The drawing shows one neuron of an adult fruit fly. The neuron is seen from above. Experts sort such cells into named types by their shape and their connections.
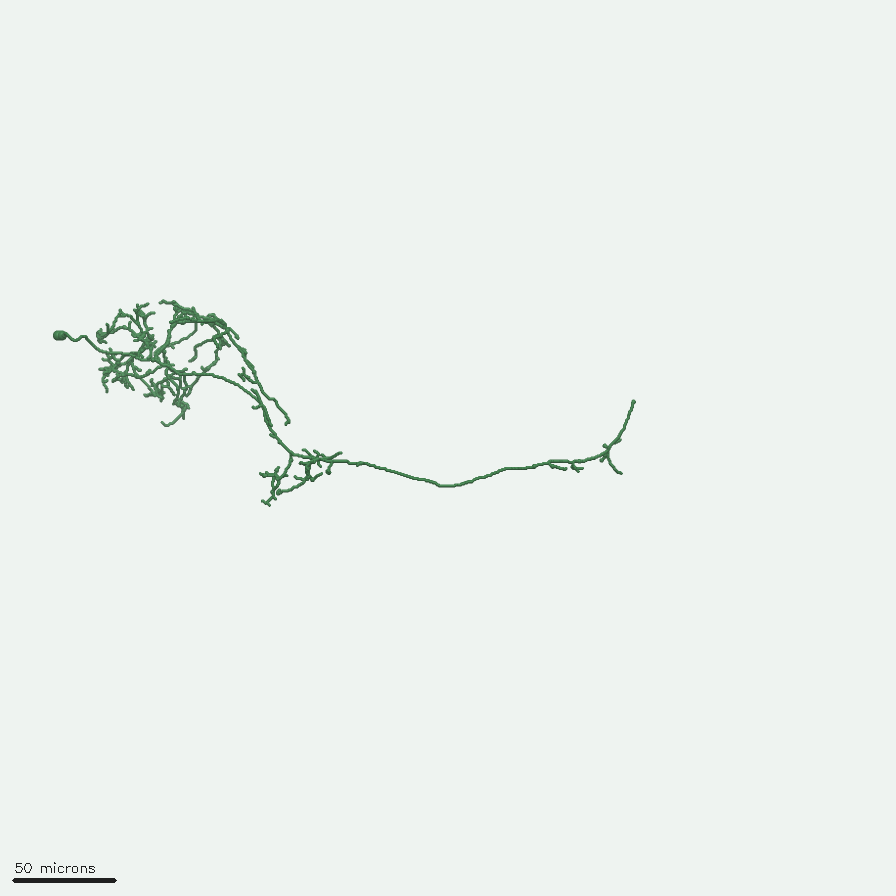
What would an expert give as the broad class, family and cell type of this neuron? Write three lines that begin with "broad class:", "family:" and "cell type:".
broad class: central-brain intrinsic neuron
family: hemilineage VLPl2_medial
cell type: AVLP195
